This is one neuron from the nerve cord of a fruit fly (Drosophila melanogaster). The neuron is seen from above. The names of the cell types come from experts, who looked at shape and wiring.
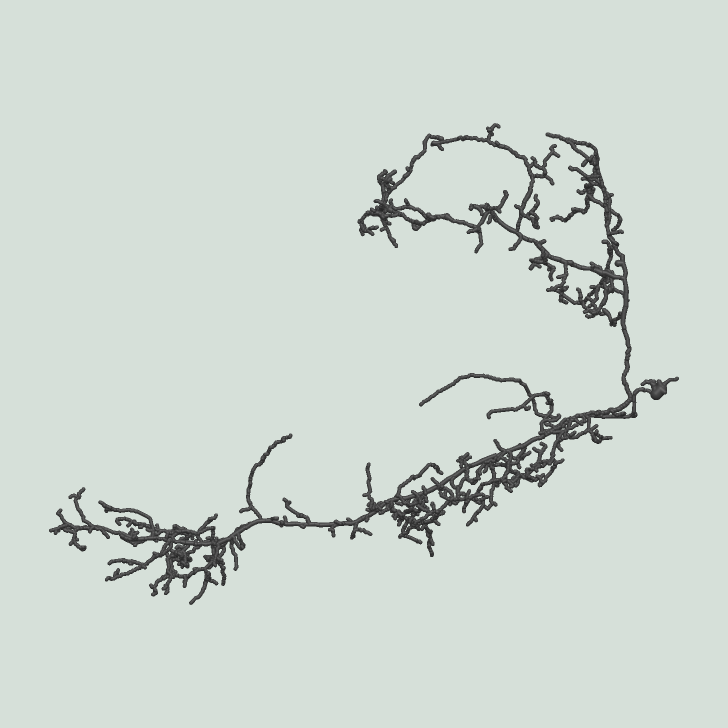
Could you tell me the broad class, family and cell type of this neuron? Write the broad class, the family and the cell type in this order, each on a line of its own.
nerve-cord intrinsic neuron
hemilineage 01A
IN01A018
